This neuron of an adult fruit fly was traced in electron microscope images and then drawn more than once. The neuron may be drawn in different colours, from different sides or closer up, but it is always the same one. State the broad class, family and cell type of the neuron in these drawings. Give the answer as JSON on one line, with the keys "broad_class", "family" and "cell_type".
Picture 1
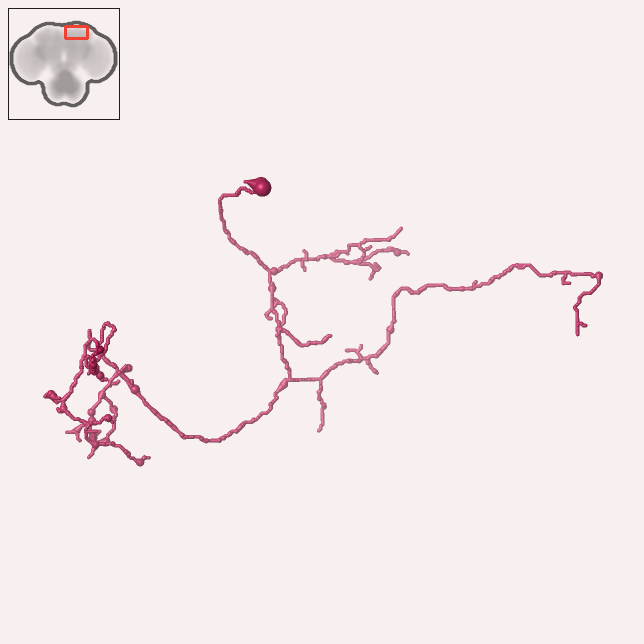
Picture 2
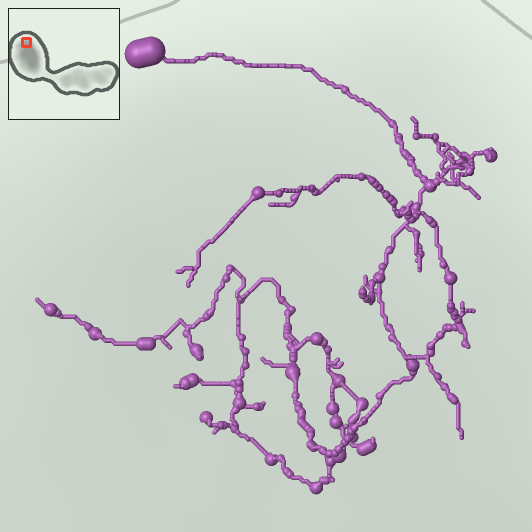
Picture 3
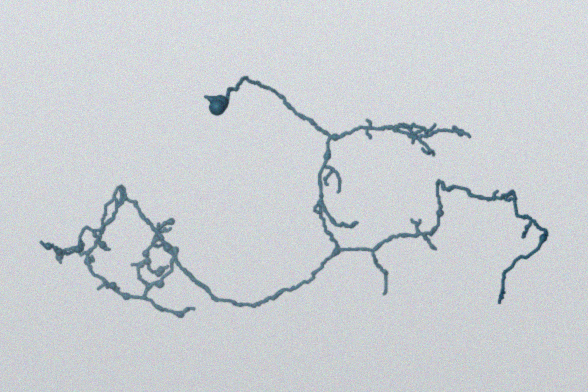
{"broad_class": "central-brain intrinsic neuron", "family": "hemilineage SMPpd1", "cell_type": "CB2720"}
